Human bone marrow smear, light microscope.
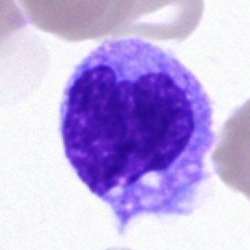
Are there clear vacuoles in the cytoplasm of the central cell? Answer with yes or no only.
Yes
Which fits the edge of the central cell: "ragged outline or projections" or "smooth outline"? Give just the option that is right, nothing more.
Ragged outline or projections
